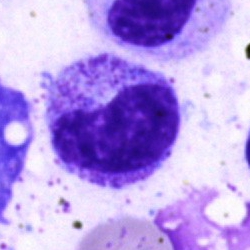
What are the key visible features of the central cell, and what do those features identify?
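Looking first at the nucleus, I see a kidney shape, indented along its upper edge. It sits low in the cell and takes up most of it. The chromatin is dark purple and somewhat clumped, with paler patches between the clumps. Above the nucleus lies most of the pale lilac cytoplasm. This, then, is a metamyelocyte.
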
